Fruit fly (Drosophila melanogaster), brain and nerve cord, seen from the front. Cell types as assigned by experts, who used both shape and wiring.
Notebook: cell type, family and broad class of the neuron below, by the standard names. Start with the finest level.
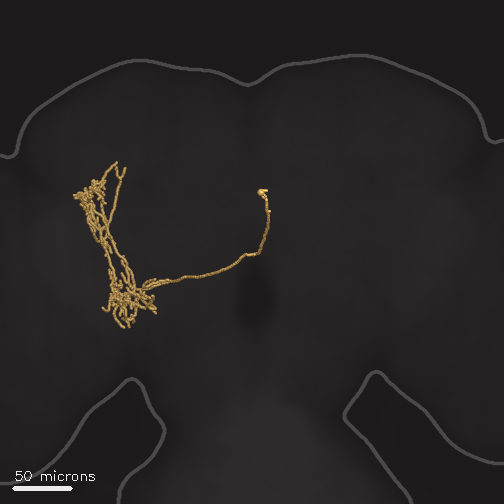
WEDPN10B; hemilineage WEDd2; central-brain intrinsic neuron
